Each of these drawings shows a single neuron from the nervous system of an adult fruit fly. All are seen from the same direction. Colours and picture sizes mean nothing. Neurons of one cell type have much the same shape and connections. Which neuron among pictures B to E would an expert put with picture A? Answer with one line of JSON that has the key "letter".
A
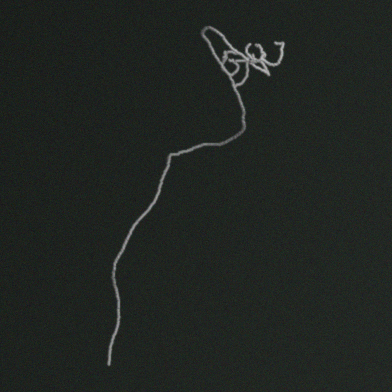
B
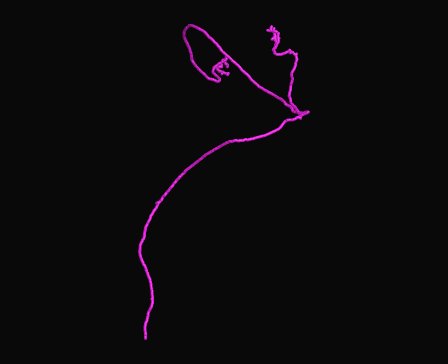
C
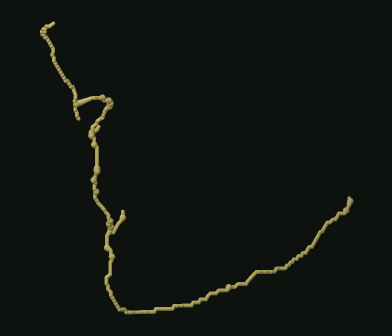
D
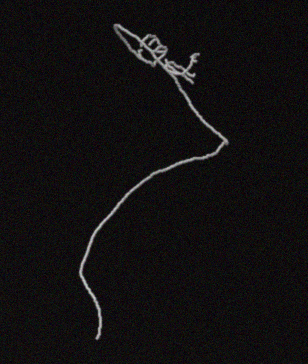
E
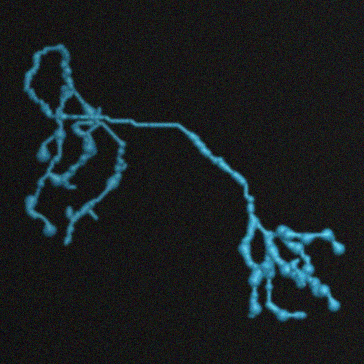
{"letter": "D"}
